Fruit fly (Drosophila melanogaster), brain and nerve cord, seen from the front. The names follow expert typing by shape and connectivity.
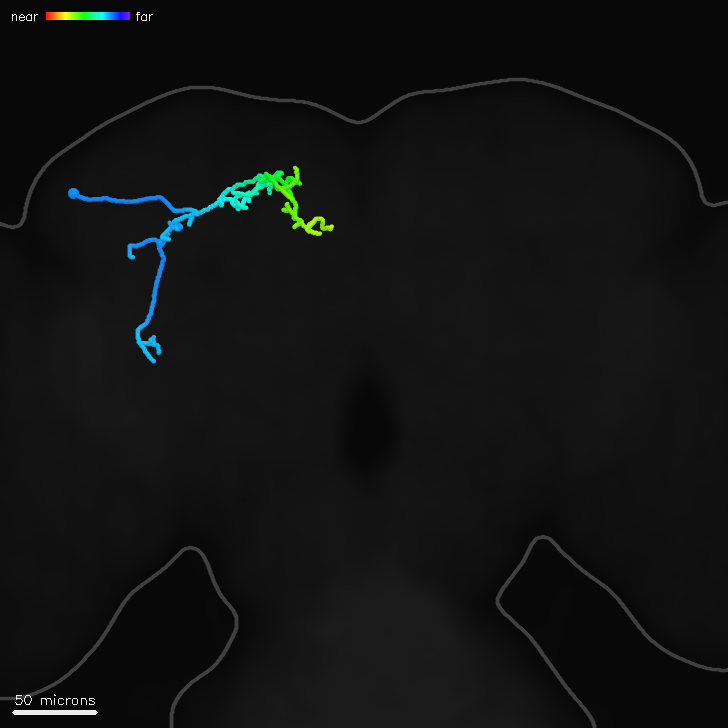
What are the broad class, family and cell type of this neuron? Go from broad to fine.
central-brain intrinsic neuron; hemilineage DL2_dorsal; SMP270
